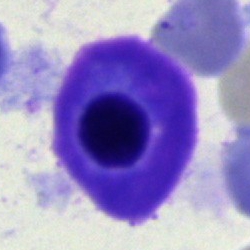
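Plasma cell at the centre of a stained human bone marrow smear. Its nucleus stains an almost uniform very dark purple, with dense chromatin and no visible nucleoli. Abundant cytoplasm covers a much larger area than the nucleus and shows no distinct granules.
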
